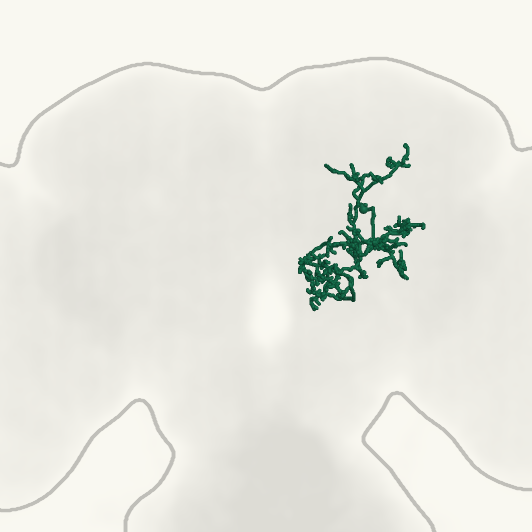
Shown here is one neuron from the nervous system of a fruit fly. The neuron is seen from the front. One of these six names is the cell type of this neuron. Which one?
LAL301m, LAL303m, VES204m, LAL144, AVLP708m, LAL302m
LAL302m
